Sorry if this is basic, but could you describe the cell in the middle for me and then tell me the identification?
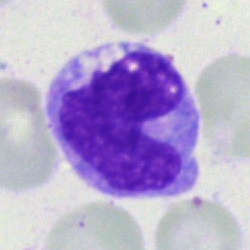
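A deep notch cuts into the right side of the nucleus, which fills most of the cell. The cytoplasm is pale grey-blue, with small clear vacuoles at the upper left of the cell. This is a monocyte.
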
